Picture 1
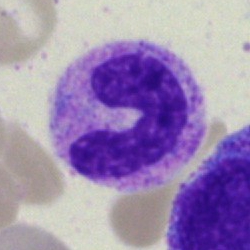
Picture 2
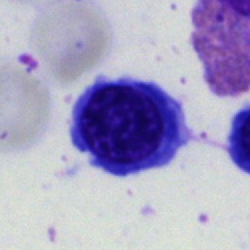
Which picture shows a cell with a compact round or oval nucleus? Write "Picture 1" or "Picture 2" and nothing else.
Picture 2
